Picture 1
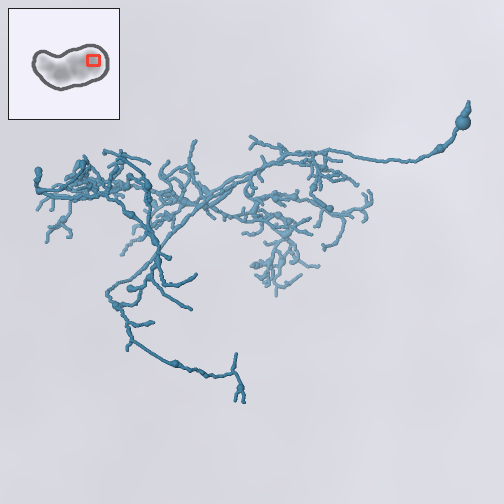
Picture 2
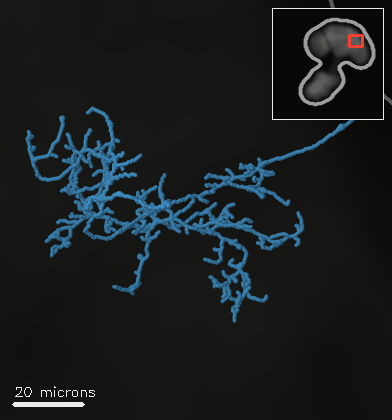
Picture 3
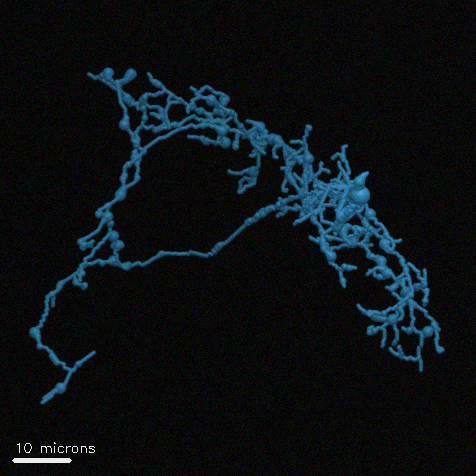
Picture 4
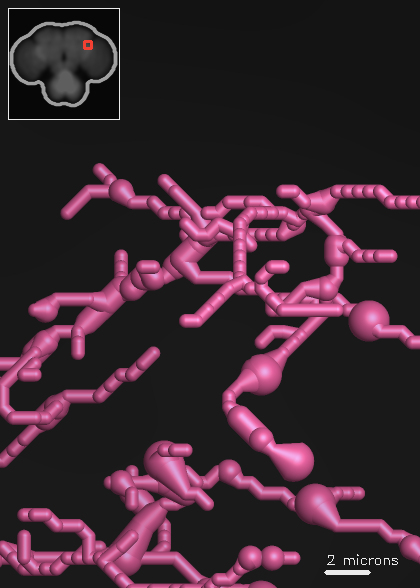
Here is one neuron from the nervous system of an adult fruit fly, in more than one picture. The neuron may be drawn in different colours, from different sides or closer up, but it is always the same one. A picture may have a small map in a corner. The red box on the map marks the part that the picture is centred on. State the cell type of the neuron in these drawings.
PLVP059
